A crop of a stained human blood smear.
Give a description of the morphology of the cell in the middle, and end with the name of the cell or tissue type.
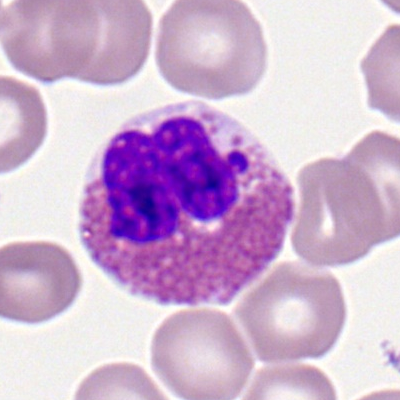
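First, the outline: round and smooth. Next, the nucleus: joined lobes lying in the upper half of the cell, with no nucleoli to be seen. Last, the cytoplasm: packed with many round pink-orange granules. It is an eosinophil.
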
